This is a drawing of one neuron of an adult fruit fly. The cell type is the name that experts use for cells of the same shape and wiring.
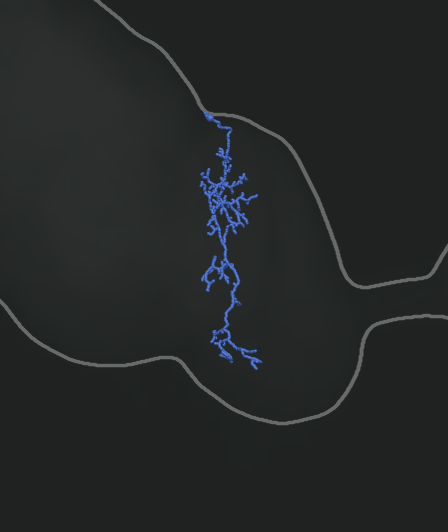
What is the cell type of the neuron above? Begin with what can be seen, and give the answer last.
Its cell body lies at the top of the picture. As drawn here it is more than twice as tall as it is wide. This is an optic-lobe intrinsic neuron. Its cell type is Cm10.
